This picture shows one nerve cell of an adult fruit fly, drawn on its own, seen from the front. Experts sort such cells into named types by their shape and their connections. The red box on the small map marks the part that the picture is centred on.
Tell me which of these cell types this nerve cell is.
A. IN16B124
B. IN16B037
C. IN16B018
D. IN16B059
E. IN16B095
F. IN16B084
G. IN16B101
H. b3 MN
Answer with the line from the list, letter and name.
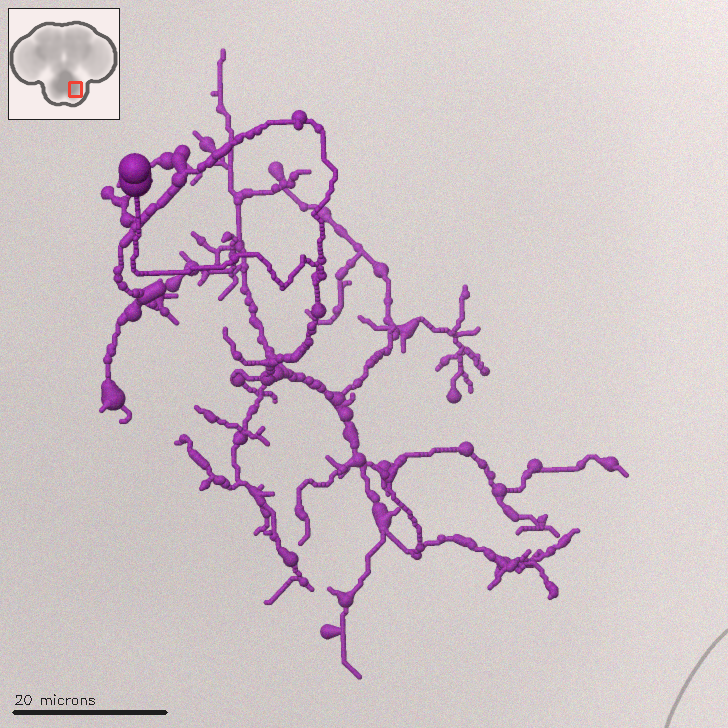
A. IN16B124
